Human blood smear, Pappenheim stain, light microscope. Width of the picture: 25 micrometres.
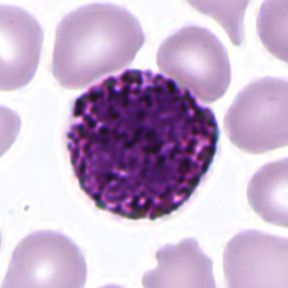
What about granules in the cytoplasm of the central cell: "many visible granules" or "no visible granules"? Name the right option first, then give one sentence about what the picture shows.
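Many visible granules. The granules are spread over the whole cell, including its centre.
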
